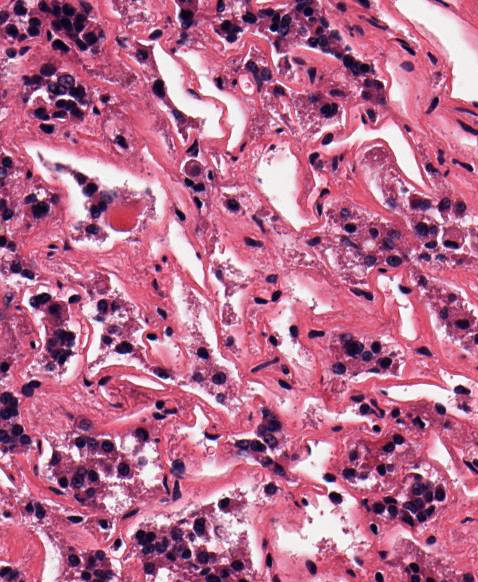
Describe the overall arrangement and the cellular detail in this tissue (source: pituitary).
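Wavy pink fibrous bands, separated by many white spaces, make up the field. Spaces irregular, angular, slit-like, not round. Clusters of cells with dark nuclei lie scattered between the bands, not in one continuous sheet. No epithelial lining or glands anywhere.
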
